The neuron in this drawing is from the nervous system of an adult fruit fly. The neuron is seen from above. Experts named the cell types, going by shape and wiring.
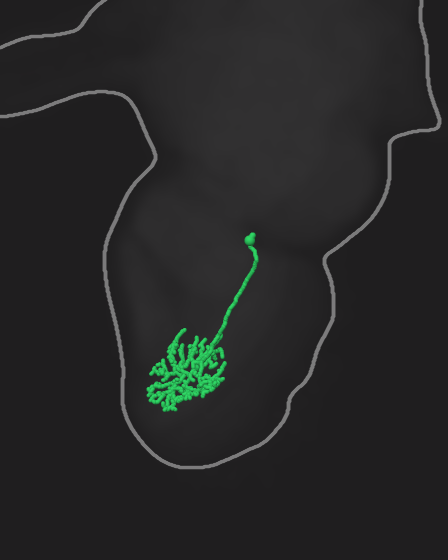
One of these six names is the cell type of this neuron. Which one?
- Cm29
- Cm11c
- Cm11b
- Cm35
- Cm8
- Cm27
Cm11b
